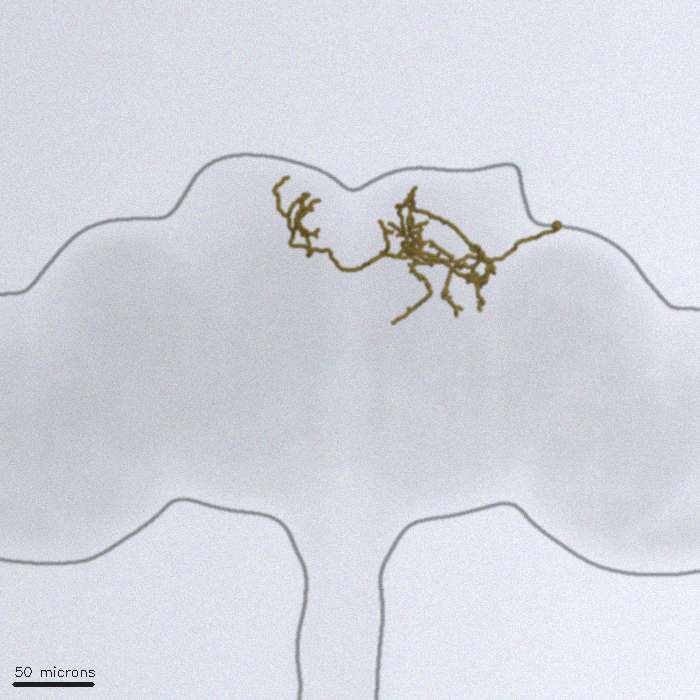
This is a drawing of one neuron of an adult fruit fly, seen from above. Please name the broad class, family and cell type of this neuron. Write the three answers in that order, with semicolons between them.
central-brain intrinsic neuron; hemilineage CREl1; CRE068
